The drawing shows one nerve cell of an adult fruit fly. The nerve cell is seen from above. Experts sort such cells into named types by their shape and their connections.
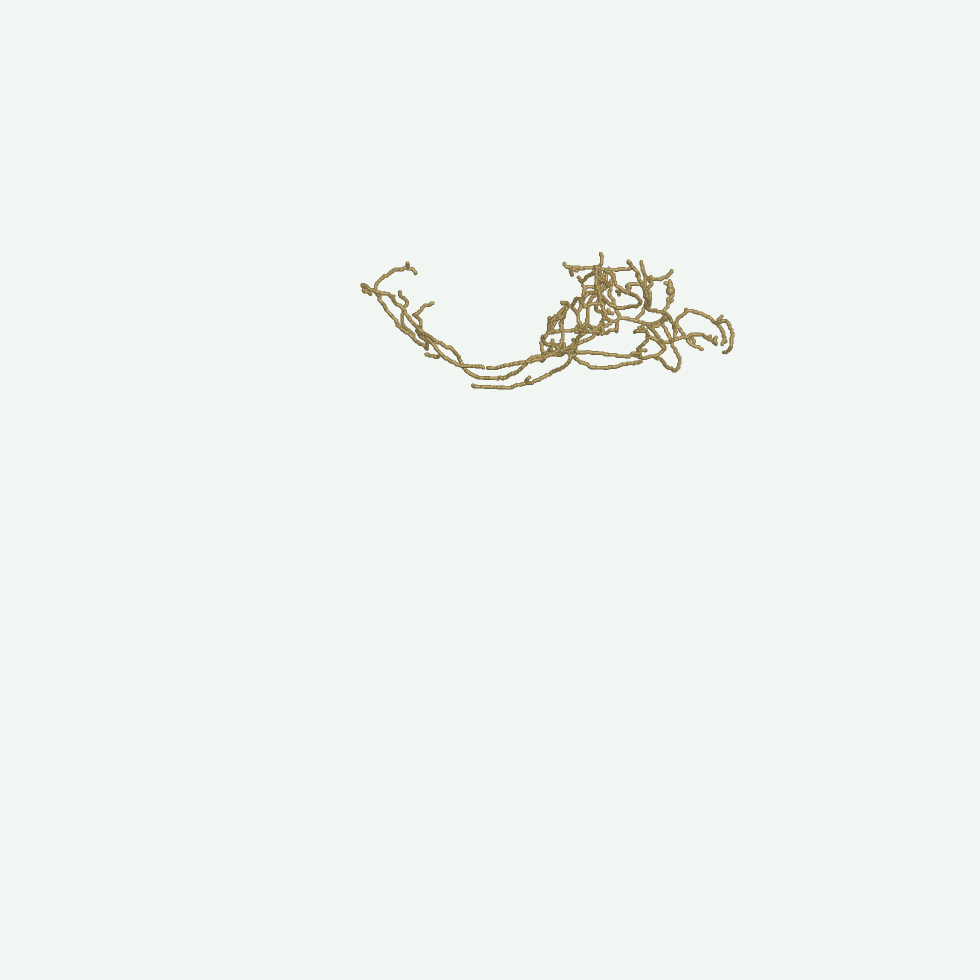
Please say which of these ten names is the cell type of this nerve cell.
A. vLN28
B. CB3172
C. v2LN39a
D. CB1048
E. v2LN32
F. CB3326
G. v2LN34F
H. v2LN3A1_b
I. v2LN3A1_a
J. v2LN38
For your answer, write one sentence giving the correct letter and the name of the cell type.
The cell type of the nerve cell is given by option I, v2LN3A1_a.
